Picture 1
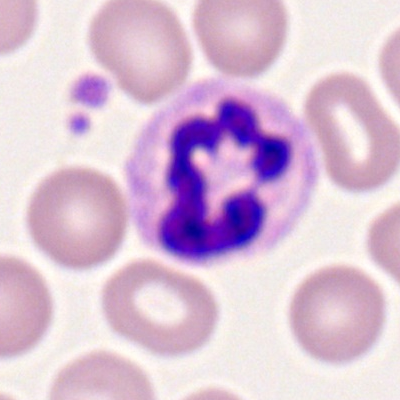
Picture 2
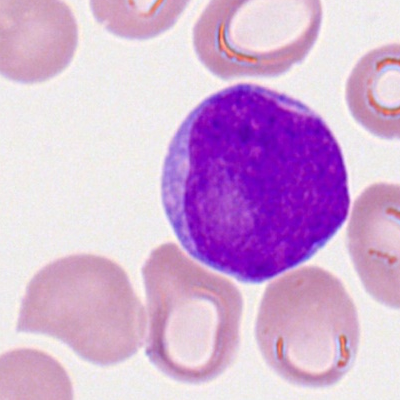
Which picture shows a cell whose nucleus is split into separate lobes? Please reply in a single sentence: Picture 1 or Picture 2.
In Picture 1, the nucleus of the cell is divided into lobes.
